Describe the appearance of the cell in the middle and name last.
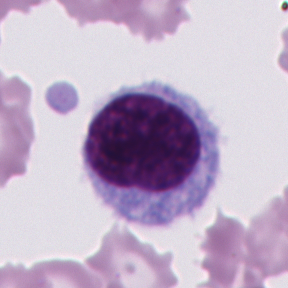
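Let me start with the outline: it looks roughly round. Now the nucleus, which is one rounded mass, and I can't make out any separate lobes. Looking closely inside it, I see no distinct nucleoli. The cytoplasm, I'd say, has a finely speckled, mottled texture. This is a hairy cell.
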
